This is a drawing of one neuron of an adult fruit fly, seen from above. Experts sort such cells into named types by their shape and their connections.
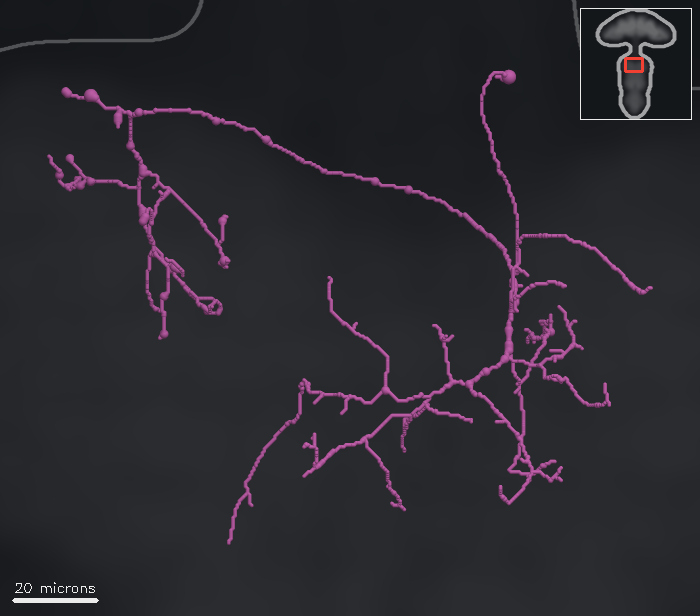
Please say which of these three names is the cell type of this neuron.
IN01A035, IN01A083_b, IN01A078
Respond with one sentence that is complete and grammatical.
To the cell type IN01A078 belongs this neuron.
